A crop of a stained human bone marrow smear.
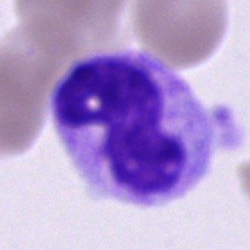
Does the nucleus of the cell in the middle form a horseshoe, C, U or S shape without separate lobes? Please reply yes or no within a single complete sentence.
Yes, its nucleus forms a curved band and has no separate lobes.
